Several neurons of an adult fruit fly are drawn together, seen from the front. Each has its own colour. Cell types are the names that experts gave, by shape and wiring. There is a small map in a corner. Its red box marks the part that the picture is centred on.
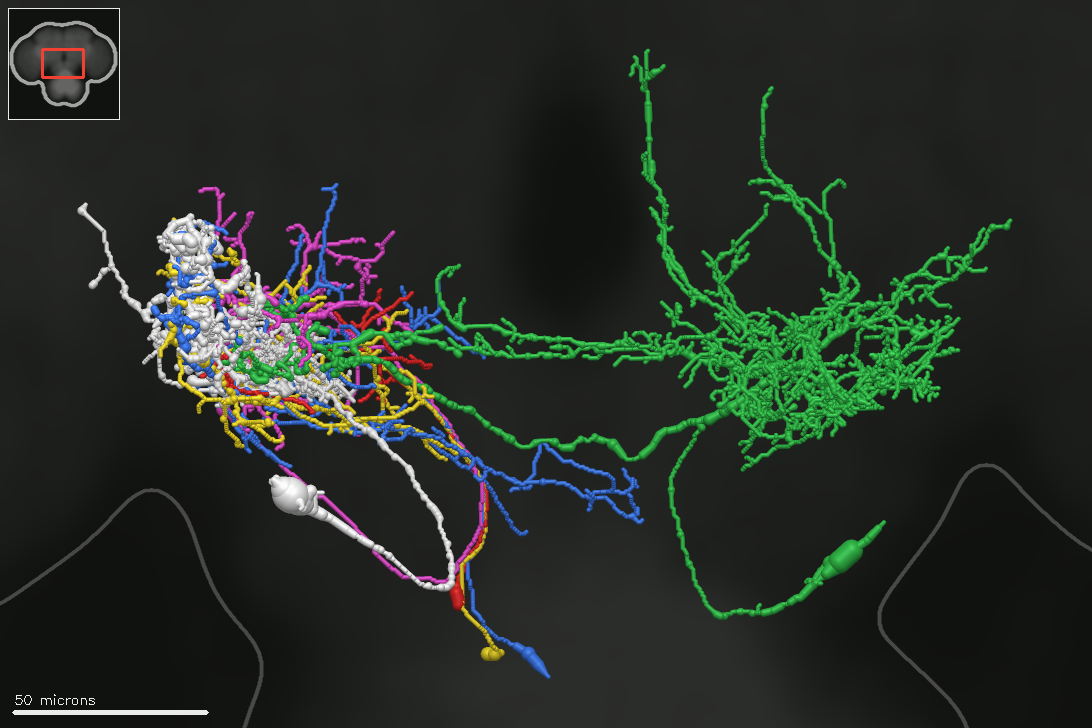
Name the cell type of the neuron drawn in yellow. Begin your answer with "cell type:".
cell type: CB0982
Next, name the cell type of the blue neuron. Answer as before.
cell type: CB4064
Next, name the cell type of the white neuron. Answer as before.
cell type: GNG636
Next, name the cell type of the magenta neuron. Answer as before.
cell type: IPS001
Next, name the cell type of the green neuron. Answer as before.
cell type: CB0517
